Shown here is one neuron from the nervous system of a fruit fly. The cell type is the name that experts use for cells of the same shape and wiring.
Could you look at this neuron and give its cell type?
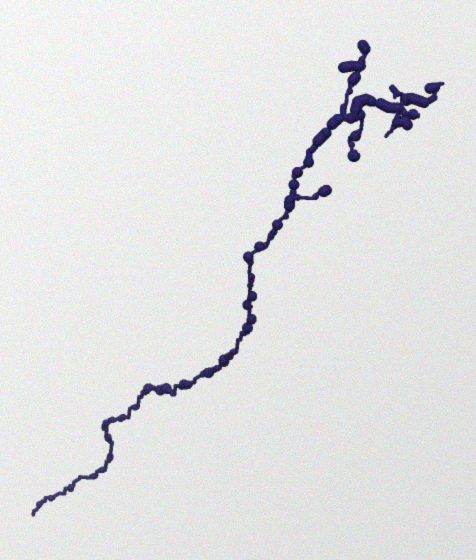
JO-ED2_c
